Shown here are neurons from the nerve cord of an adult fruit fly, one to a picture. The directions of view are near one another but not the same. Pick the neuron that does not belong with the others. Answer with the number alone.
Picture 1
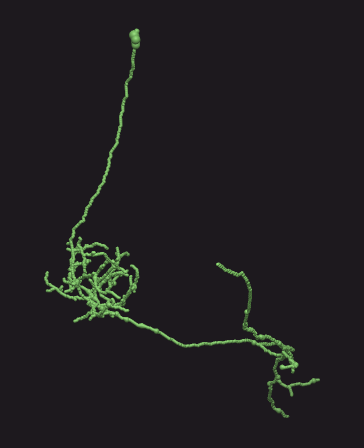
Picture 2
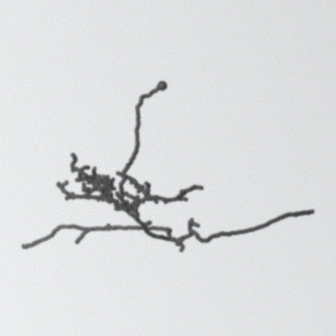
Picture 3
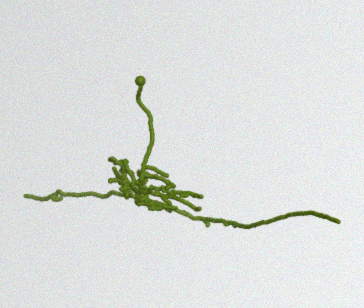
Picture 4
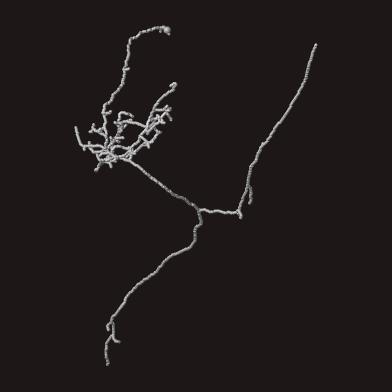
2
